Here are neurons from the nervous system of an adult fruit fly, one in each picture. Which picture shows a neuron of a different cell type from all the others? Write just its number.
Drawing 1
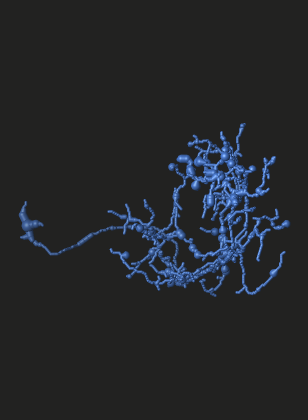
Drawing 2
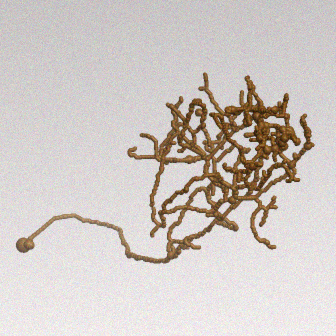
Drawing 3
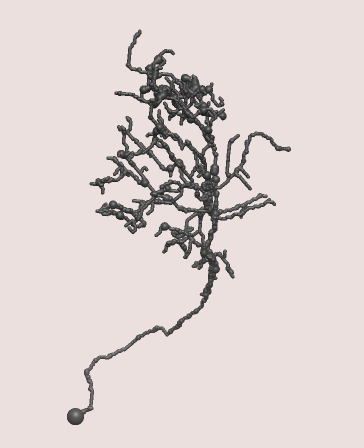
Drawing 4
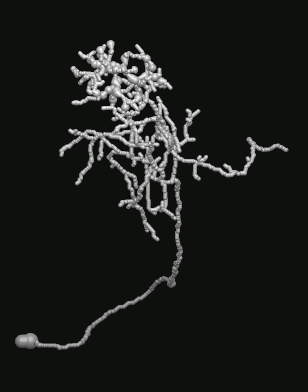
1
